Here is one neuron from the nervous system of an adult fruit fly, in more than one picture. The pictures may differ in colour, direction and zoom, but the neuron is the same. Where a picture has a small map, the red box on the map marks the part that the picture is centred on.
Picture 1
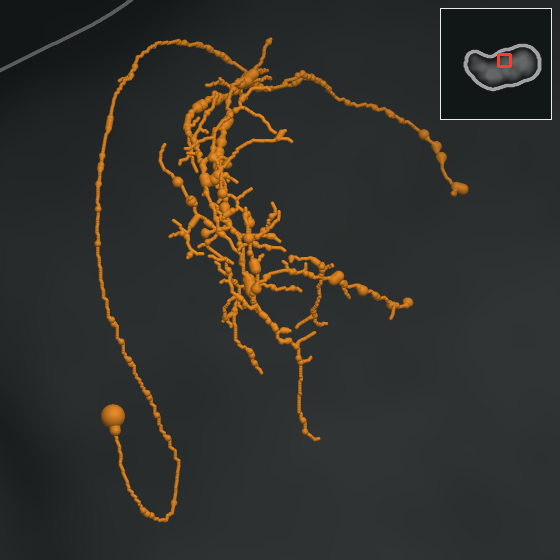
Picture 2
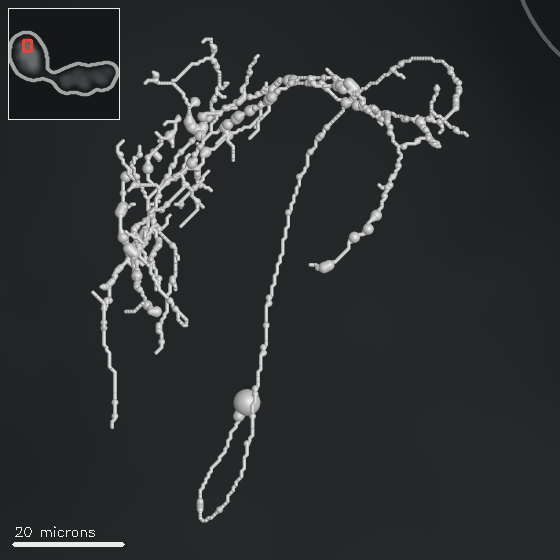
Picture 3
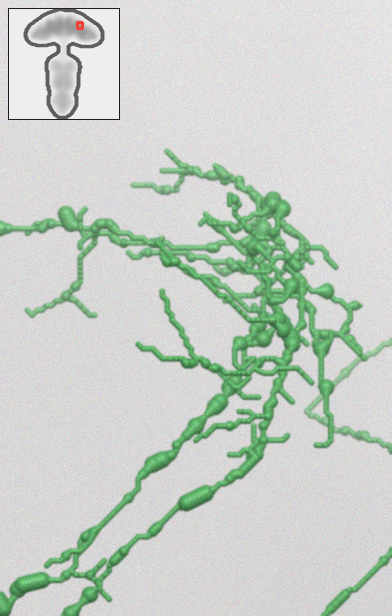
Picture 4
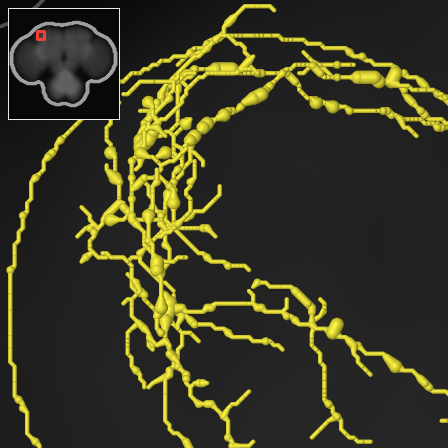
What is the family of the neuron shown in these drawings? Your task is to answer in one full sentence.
To family hemilineage SLPav2 belongs this neuron.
